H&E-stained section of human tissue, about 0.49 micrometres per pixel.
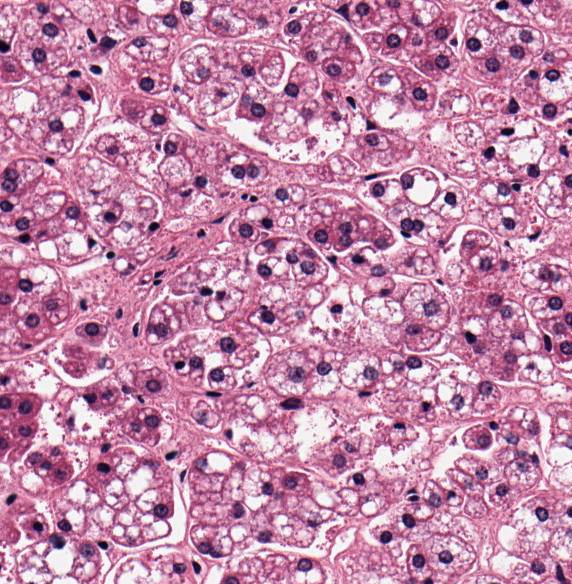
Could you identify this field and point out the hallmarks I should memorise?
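Shown: zona fasciculata of the adrenal gland. Decisive: most cells have pale cytoplasm filled with many small clear vacuoles, giving a foamy look.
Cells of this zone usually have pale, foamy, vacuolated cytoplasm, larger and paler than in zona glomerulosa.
Partitions between nests: delicate thin-walled channels lined by flattened cells with slender dark nuclei.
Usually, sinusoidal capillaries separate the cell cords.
No glands or tubules with a central lumen anywhere. Shrinkage gaps part many nests from surrounding partitions.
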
